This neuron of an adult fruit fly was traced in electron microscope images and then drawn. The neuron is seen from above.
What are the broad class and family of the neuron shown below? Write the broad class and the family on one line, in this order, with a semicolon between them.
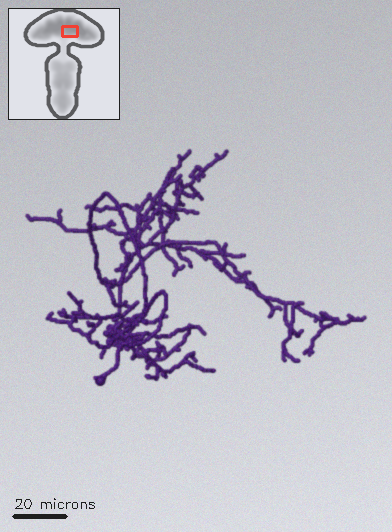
central-brain intrinsic neuron; hemilineage PSp2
